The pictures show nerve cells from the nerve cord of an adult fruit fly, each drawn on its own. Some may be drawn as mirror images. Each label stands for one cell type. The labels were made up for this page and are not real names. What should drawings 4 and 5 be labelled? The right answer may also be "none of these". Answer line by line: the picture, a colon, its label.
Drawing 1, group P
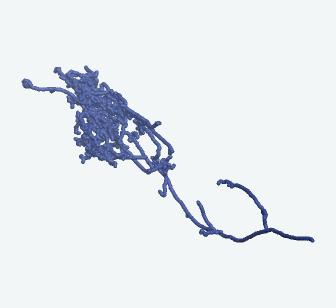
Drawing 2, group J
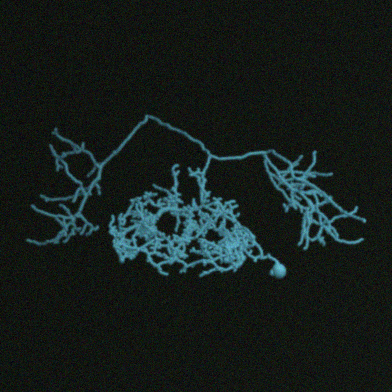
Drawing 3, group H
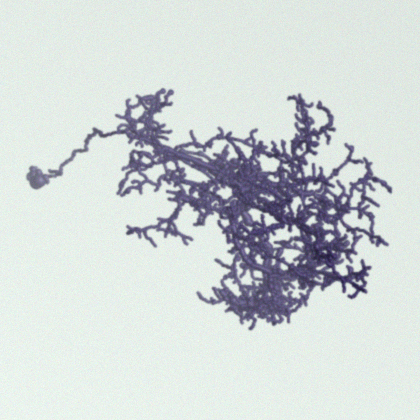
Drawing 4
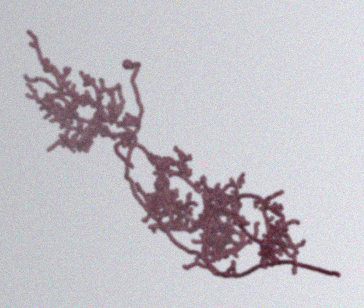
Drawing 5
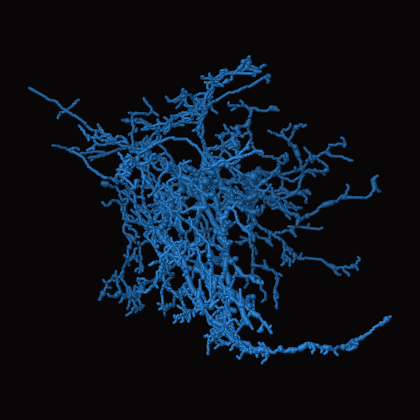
4: group P
5: group H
